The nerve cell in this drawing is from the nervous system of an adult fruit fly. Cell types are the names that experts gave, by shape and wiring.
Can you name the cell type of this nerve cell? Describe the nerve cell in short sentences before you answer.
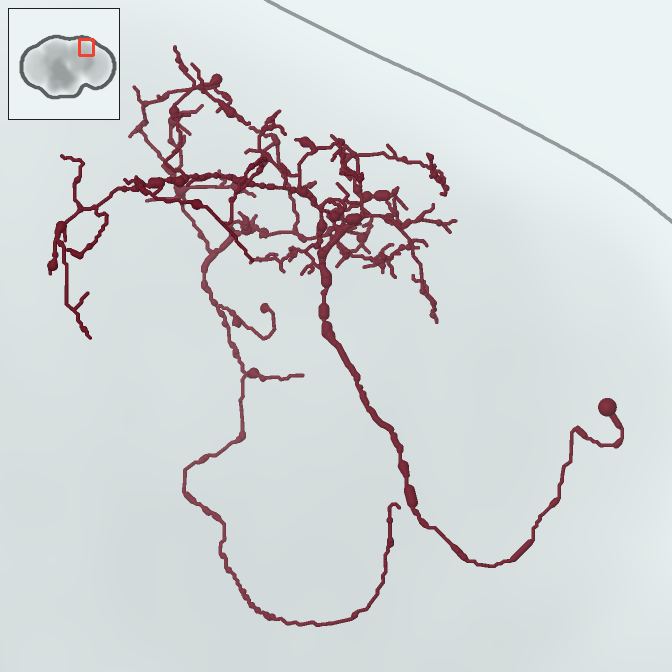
The cell body is on the right of the picture. Dozens of branch ends can be seen. This is a central-brain intrinsic neuron. It is of cell type SLP038.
